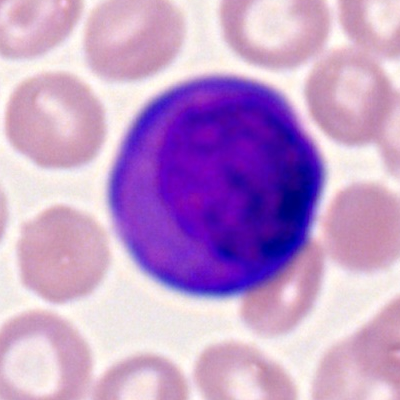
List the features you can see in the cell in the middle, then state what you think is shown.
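Round, smooth outline. Nucleus fills most of the cell and sits toward its right side. Cytoplasm without visible granules. Myeloblast.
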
